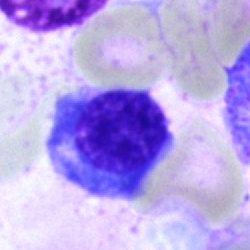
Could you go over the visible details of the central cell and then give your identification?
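See how deep a blue the cytoplasm stains? The nucleus sits off-centre, up toward the right, and the cytoplasm makes a wider band on its left side than on its right. There aren't any granules in that cytoplasm either. So this one's an erythroblast.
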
